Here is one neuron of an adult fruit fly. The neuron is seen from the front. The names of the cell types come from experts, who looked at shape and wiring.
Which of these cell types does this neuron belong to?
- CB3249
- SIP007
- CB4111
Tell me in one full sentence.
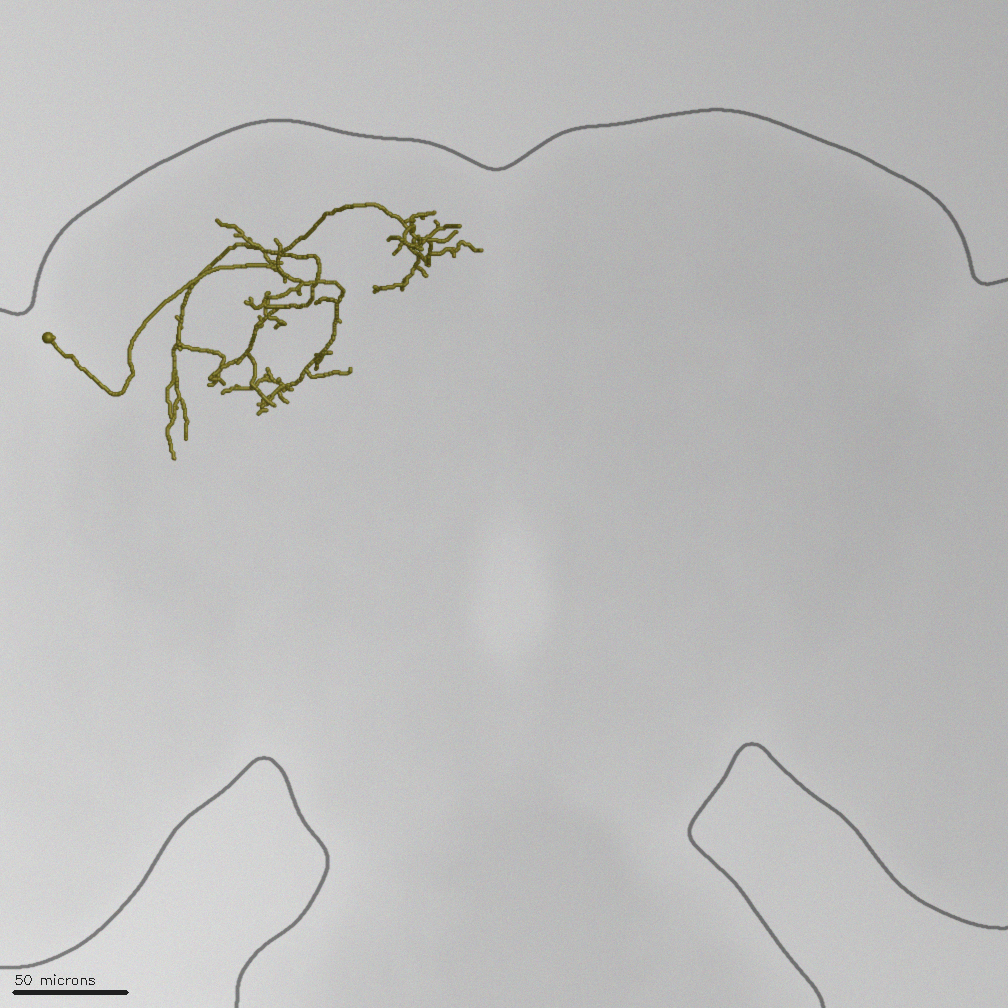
The neuron is typed under the name CB3249.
